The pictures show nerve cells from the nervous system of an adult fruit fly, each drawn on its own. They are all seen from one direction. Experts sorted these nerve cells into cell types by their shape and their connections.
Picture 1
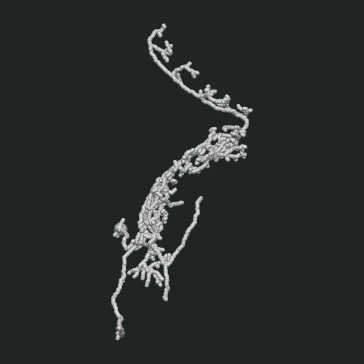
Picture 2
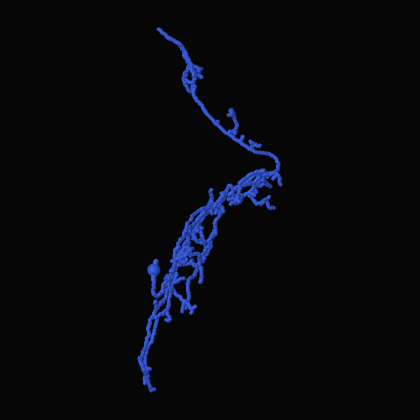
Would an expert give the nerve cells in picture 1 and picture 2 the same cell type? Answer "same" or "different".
different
